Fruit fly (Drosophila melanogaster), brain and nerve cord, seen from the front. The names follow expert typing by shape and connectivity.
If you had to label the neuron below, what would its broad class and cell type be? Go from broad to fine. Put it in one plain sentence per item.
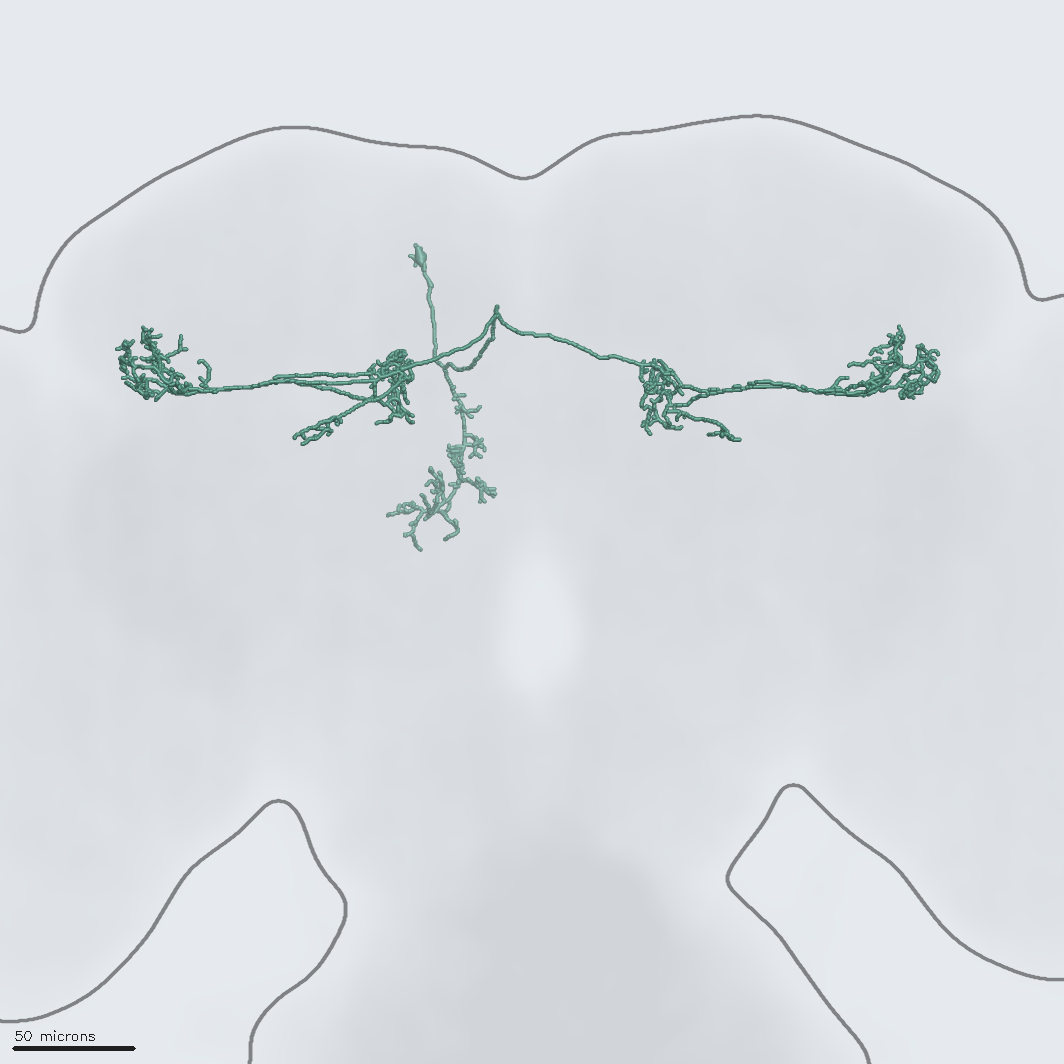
A central-brain intrinsic neuron, type AOTU046.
